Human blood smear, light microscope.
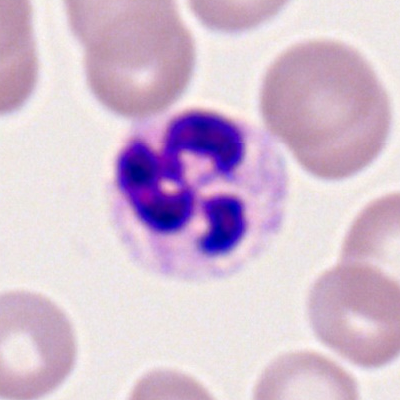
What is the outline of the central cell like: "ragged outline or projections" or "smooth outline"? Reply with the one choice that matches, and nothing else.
Smooth outline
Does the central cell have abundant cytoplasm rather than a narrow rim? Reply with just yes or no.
Yes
